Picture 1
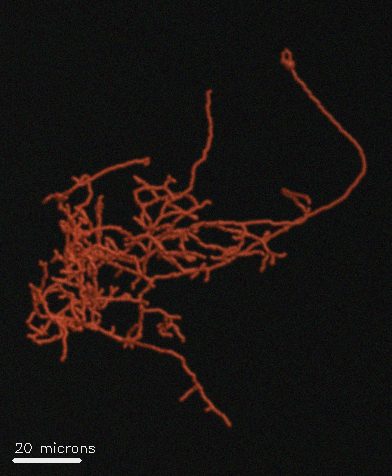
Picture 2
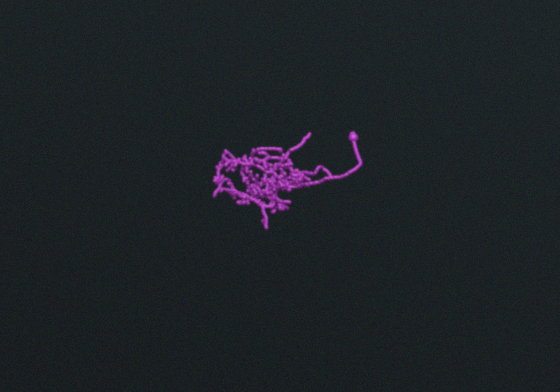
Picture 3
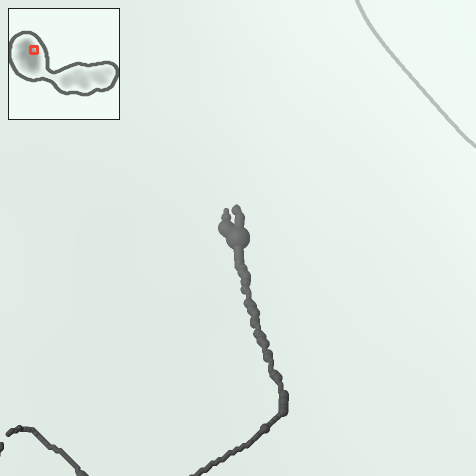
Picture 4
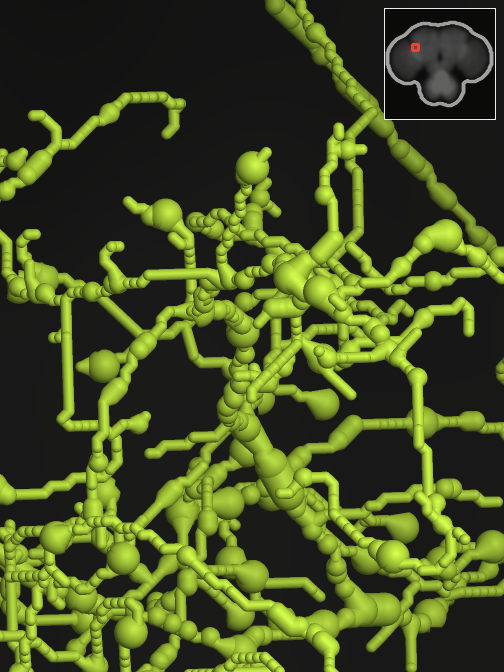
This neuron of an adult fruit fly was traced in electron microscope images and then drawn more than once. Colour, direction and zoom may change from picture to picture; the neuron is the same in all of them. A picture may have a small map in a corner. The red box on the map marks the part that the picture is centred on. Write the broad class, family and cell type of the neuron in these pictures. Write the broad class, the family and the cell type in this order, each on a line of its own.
central-brain intrinsic neuron
hemilineage VPNp&v1_posterior
PVLP110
